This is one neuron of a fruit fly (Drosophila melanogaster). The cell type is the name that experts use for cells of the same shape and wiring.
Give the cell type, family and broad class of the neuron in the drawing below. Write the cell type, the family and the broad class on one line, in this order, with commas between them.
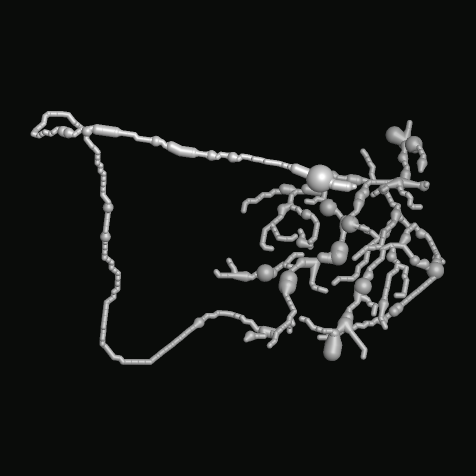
Cm18, Cm, optic-lobe intrinsic neuron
